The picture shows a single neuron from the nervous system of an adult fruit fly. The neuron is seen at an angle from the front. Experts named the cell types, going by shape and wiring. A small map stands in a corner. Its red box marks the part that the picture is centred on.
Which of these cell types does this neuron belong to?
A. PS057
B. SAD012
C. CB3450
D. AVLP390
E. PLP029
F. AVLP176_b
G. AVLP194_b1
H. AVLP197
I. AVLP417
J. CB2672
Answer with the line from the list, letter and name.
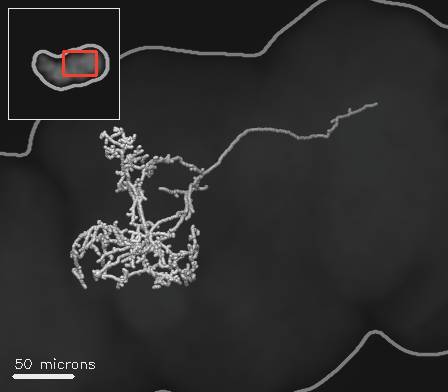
J. CB2672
